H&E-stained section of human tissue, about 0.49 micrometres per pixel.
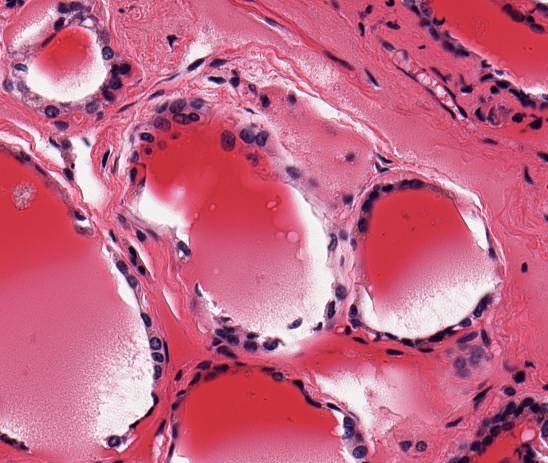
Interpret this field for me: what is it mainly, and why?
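The structure shown is the thyroid follicle. To begin, each follicle is lined by a single layer of flattened to low cuboidal epithelial cells.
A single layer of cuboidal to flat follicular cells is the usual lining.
Next, colloid lies within the follicles, parted from the epithelium by white clefts along the margins of most.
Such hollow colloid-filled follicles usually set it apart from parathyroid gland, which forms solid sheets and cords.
Then, no papillary folds project into any follicle lumen. Last, thin bands of pink fibrous stroma with scattered spindle-shaped nuclei separate the follicles.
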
